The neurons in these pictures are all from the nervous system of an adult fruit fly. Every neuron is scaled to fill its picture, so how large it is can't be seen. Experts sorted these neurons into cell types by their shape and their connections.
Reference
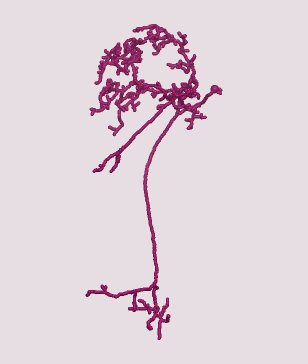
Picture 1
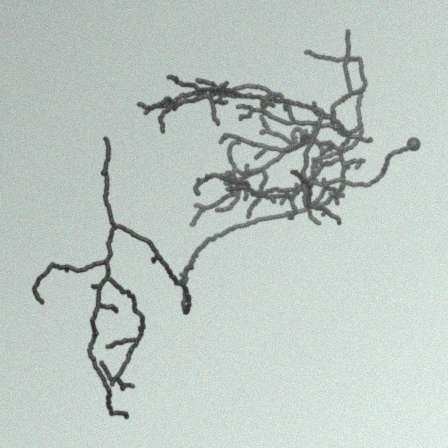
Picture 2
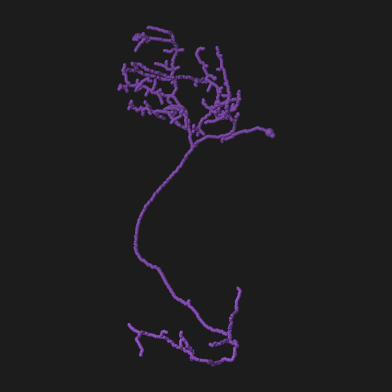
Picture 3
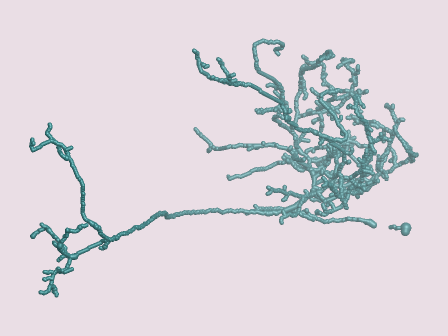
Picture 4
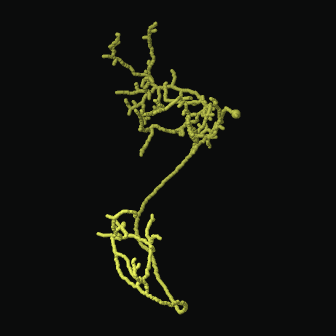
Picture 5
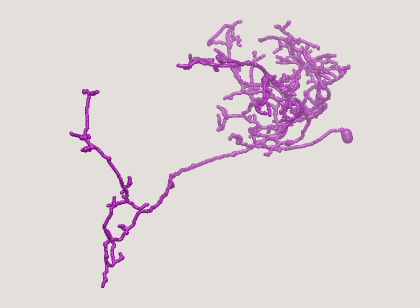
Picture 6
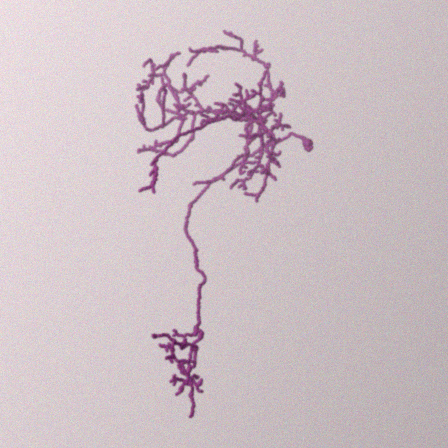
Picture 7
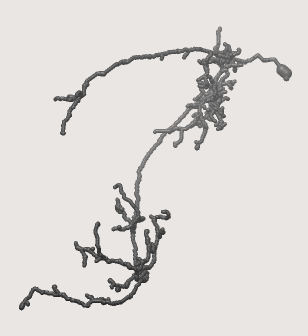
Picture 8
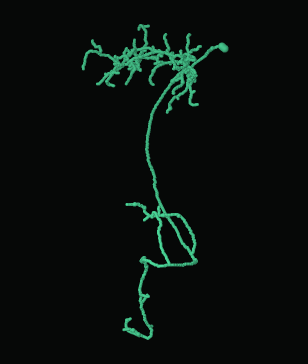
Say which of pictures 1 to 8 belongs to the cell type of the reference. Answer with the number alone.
3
